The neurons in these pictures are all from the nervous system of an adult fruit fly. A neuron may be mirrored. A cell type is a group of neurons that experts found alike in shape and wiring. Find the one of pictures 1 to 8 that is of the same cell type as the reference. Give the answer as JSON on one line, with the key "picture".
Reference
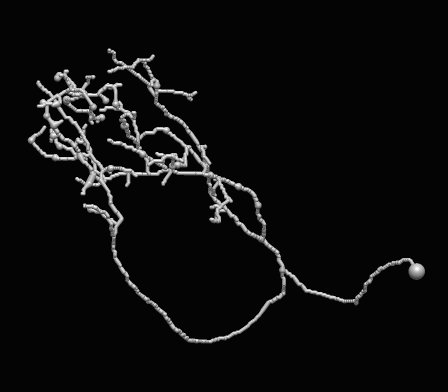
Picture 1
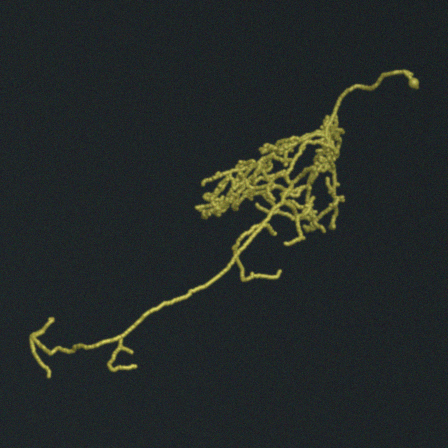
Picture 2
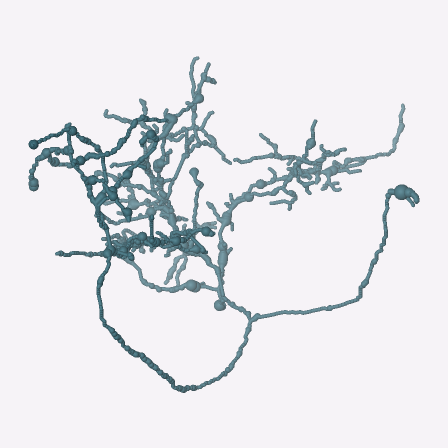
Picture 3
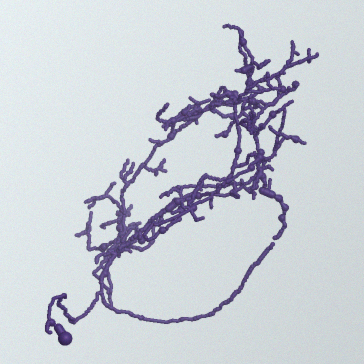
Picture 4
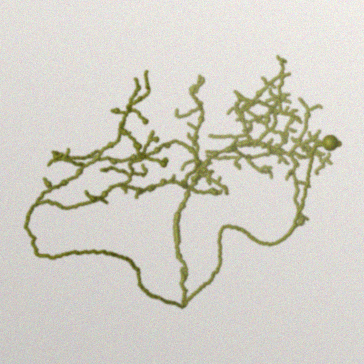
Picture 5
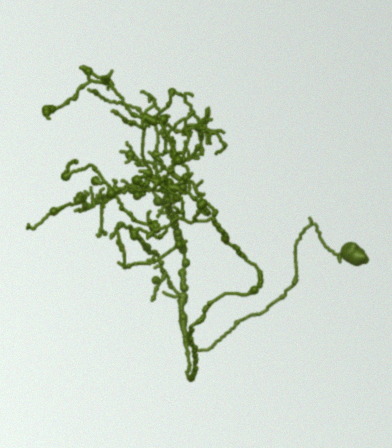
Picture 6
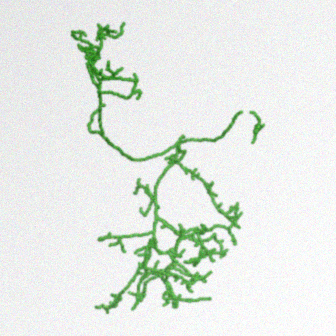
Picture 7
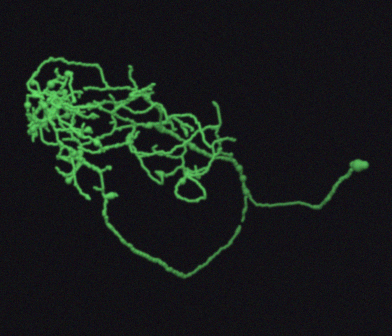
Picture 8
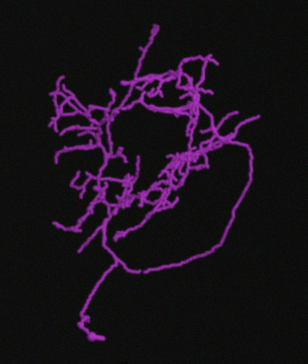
{"picture": 7}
